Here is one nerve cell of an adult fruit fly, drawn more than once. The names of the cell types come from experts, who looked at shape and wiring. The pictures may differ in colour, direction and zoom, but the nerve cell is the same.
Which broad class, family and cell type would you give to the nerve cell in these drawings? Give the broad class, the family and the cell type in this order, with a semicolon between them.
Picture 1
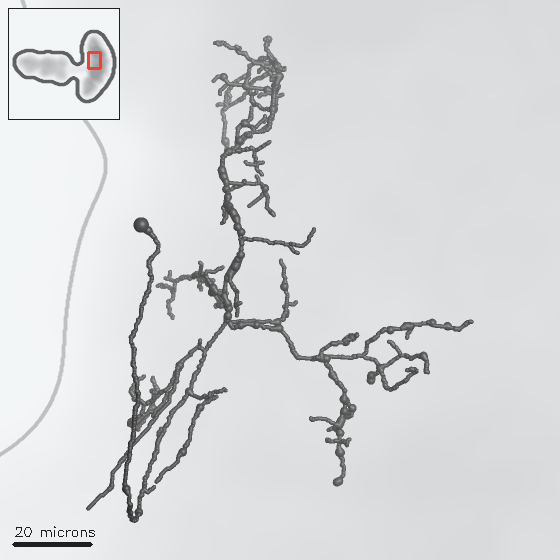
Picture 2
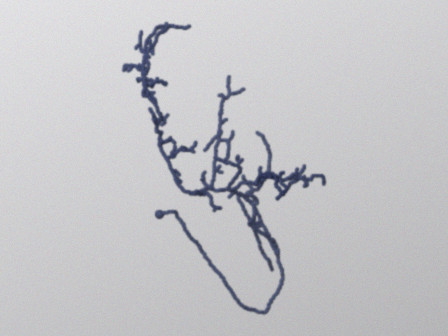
central-brain intrinsic neuron; hemilineage LB3; CB2084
